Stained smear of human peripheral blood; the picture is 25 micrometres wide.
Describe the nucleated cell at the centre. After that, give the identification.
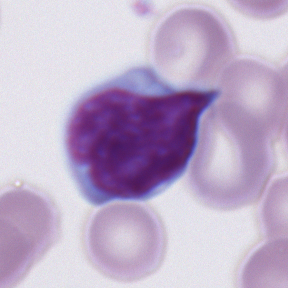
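In this nucleated cell the chromatin is dark purple, with a mottled, clumped texture. Around it, the cytoplasm is a pale grey-blue. Neither granules nor vacuoles are visible in that cytoplasm. The cell is a typical lymphocyte.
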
